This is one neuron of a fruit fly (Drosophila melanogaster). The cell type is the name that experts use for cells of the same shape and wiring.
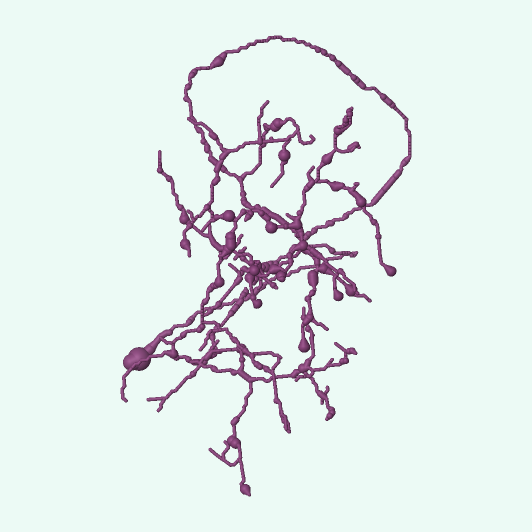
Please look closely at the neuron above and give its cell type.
CB1899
